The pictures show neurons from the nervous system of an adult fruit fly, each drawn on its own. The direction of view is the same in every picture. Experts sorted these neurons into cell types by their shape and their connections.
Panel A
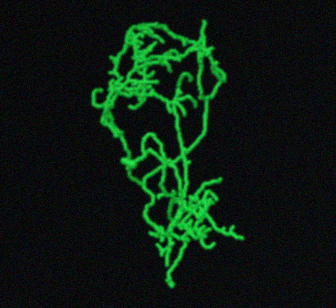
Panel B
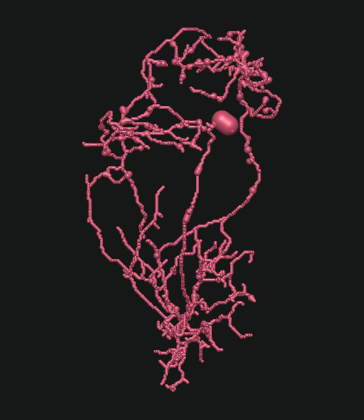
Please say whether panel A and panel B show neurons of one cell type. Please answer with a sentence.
They are of the same cell type.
